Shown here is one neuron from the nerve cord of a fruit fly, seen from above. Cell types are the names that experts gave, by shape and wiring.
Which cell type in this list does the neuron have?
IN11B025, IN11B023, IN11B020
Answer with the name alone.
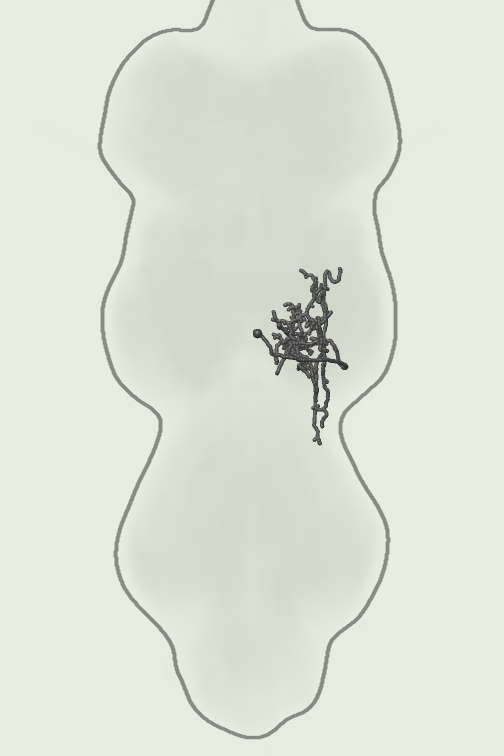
IN11B023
